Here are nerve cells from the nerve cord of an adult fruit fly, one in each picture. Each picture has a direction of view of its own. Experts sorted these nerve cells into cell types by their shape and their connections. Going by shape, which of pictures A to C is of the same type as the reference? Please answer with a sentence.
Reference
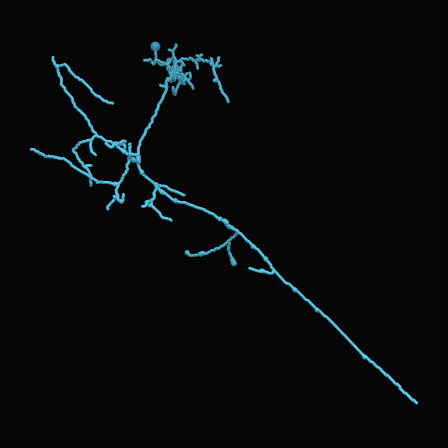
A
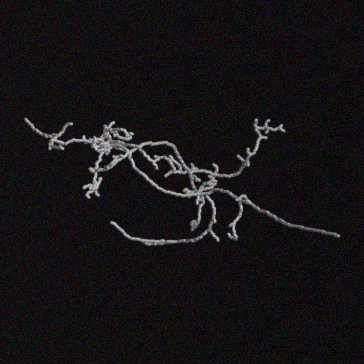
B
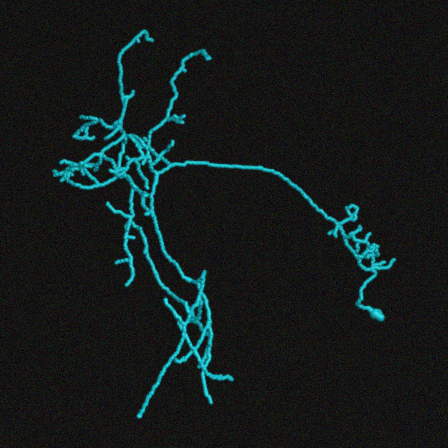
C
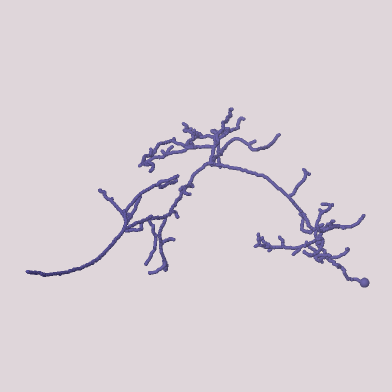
The nerve cell in picture C is of the same cell type.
